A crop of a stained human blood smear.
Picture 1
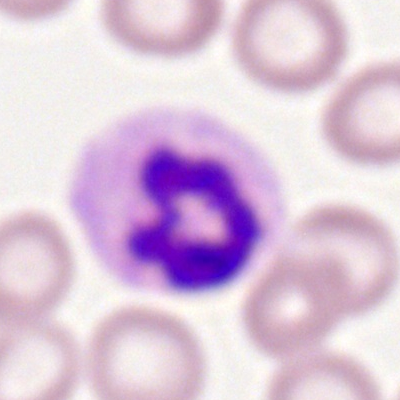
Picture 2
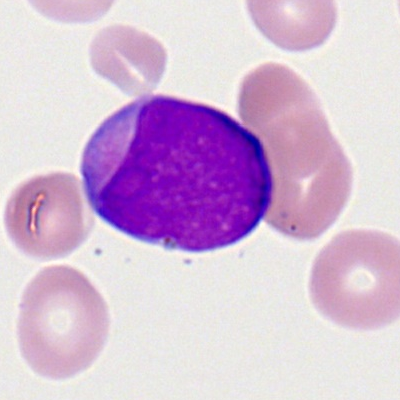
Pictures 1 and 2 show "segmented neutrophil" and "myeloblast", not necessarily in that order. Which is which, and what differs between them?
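The segmented neutrophil is in picture 1, and the myeloblast is in picture 2. The neutrophil's outline is roughly round, whereas the myeloblast's is smooth and oval, with no projections or blebs on its surface and a red cell pressing against its right side. In the neutrophil, the nuclear lobes curve around a pale central gap to form a rough ring, and the chromatin is dense and stains dark purple. No nucleoli are visible in that nucleus.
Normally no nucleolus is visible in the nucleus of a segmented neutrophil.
The cytoplasm sets them apart as well: the neutrophil's is plentiful and pale pinkish-lilac, without coarse orange granules, while the myeloblast's is pale blue-lavender. No granules at all are visible in the myeloblast's cytoplasm.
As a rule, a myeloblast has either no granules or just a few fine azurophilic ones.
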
